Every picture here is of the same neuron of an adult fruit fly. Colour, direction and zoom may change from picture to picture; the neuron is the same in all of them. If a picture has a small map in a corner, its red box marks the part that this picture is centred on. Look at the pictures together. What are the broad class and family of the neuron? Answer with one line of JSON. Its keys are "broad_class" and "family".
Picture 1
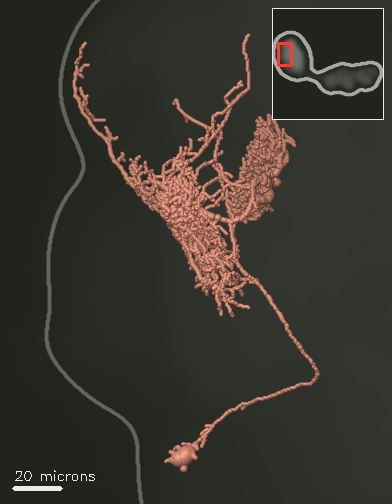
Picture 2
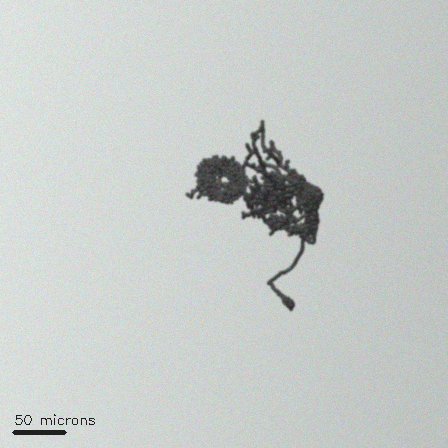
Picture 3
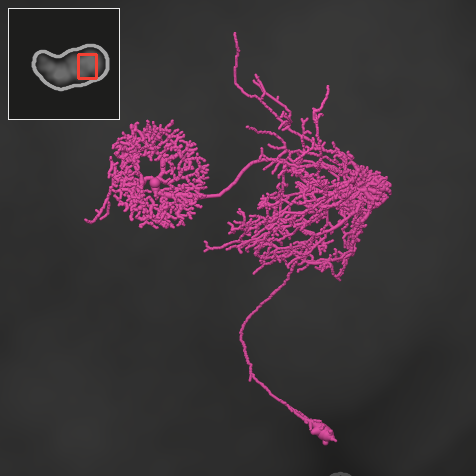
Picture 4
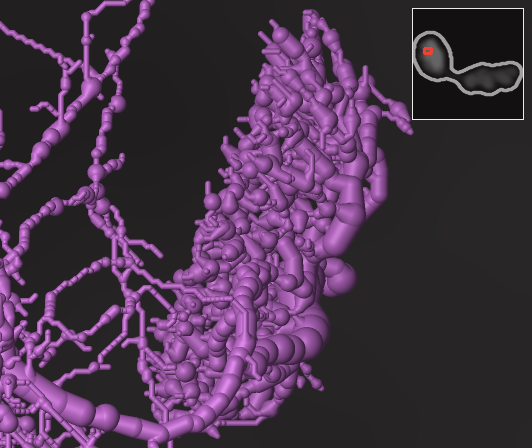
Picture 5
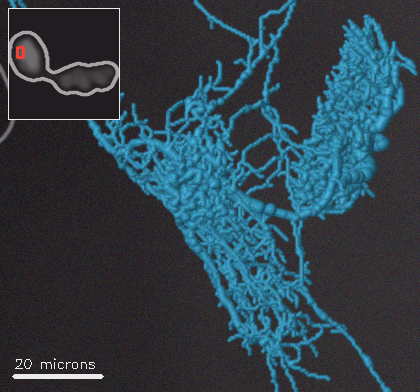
{"broad_class": "central-brain intrinsic neuron", "family": "hemilineage LALv1_dorsal"}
